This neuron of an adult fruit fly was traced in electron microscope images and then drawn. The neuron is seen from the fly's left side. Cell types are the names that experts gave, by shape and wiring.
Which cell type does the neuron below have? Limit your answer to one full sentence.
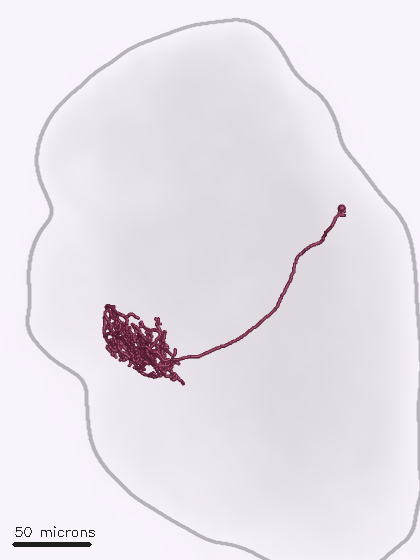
This neuron is of the type AVLP548_e.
